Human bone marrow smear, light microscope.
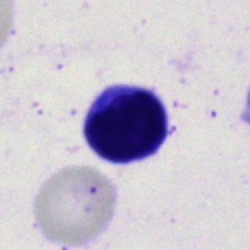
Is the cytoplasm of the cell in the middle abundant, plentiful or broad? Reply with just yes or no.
No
